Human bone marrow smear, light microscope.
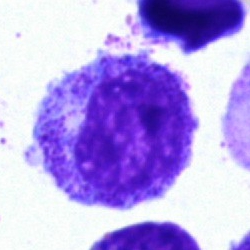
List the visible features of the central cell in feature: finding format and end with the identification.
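Nucleus: single, unlobed, filling most of the cell, set toward the right
Granules: numerous, purple, crowding the cytoplasm
Pale area: small, in the cytoplasm just left of the nucleus
Outside the cell: loose granules scattered beyond its upper edge
Name: myelocyte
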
